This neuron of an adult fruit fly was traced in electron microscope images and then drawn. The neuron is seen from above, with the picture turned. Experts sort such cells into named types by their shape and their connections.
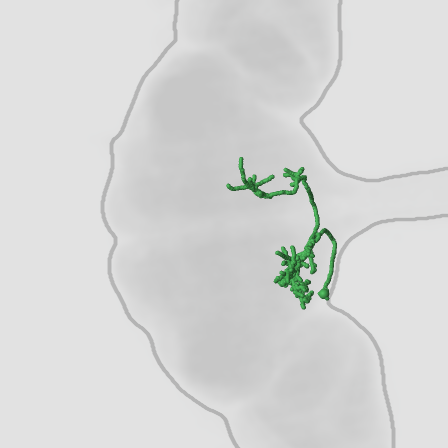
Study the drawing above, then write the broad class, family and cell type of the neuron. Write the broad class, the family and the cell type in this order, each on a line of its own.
central-brain intrinsic neuron
hemilineage LB3
PS347_b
